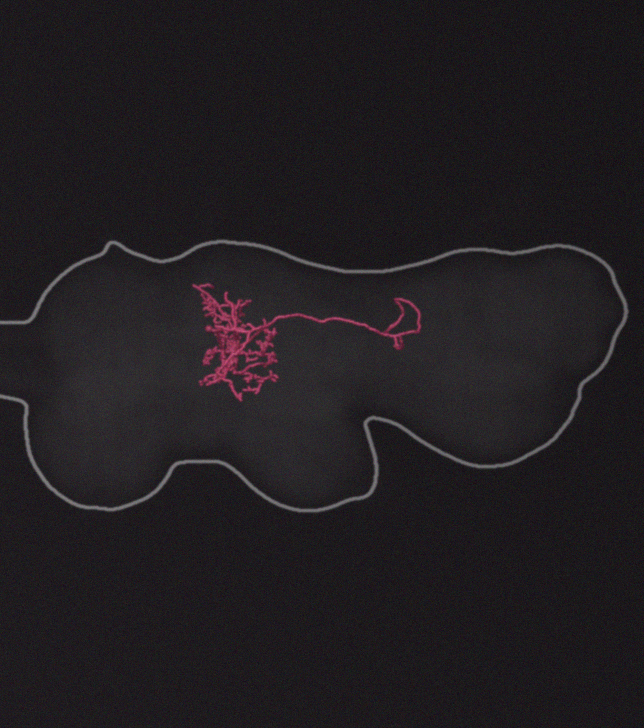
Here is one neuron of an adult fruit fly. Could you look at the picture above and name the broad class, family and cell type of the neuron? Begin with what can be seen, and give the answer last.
In this view it is wider than it is tall. It is a nerve-cord intrinsic neuron. The family is hemilineage 08B. Its cell type is IN08B051_a.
